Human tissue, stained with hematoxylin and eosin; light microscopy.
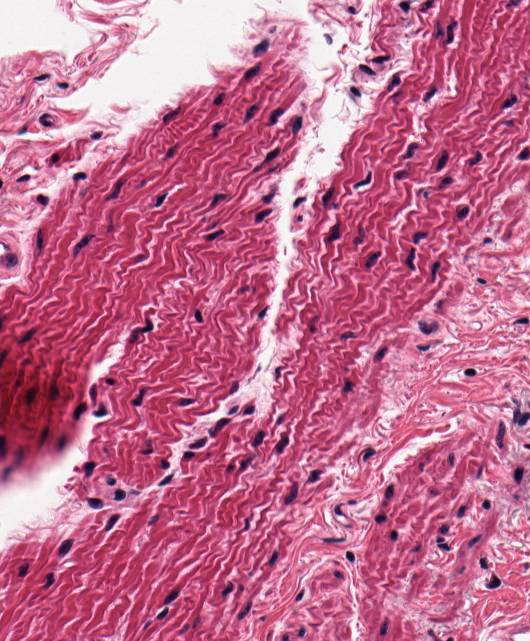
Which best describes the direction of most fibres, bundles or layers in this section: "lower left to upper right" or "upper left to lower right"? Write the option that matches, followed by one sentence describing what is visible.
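Lower left to upper right. The fibres run in parallel bundles diagonally from lower left to upper right.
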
